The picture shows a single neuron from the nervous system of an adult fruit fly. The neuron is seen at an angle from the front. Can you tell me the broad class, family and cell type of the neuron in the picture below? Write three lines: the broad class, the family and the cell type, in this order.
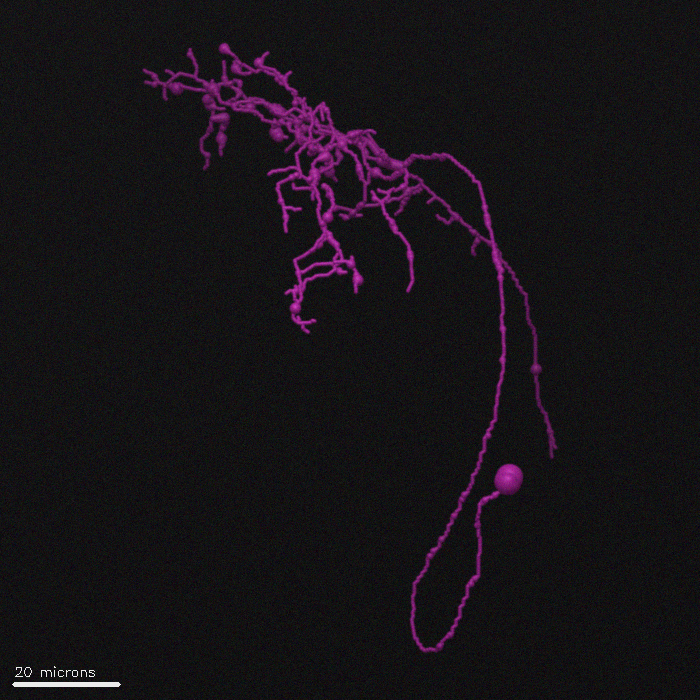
central-brain intrinsic neuron
hemilineage SLPav2
SLP088_a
